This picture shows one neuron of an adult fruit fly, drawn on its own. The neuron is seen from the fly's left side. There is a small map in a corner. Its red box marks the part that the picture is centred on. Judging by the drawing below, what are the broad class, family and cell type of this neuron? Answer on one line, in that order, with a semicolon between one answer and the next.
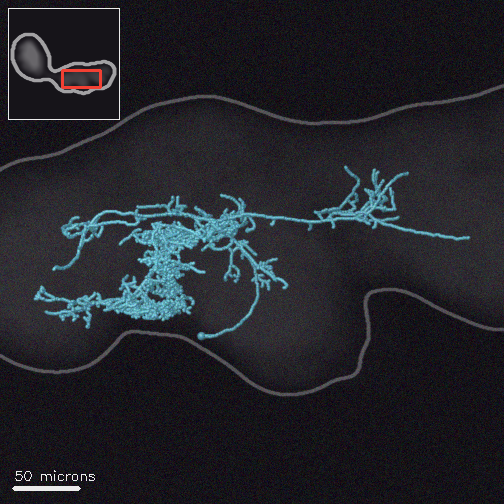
nerve-cord intrinsic neuron; hemilineage 06B; IN06B016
